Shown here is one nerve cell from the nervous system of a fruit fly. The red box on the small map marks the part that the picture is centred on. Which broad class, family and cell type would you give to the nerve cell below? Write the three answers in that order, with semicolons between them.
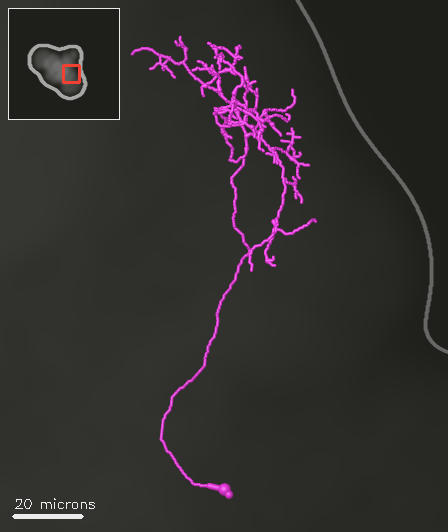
central-brain intrinsic neuron; hemilineage SLPal5; SLP142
